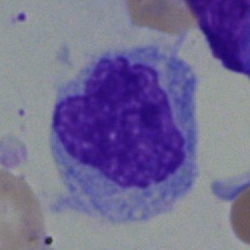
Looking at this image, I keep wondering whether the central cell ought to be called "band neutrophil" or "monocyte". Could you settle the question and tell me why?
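This is a monocyte rather than a band neutrophil. Its nucleus has an irregular, folded outline marked by several shallow notches. Pale greyish-blue cytoplasm encloses the nucleus on every side, reaching its greatest width below it. No distinct coarse coloured granules appear in the cytoplasm.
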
